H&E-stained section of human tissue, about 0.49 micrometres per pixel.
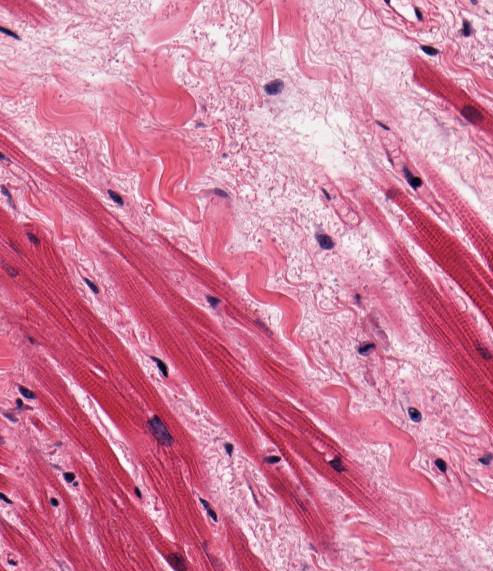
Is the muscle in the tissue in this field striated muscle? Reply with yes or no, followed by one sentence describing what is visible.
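Yes. Striated muscle fibres fill the lower left of the field and also form a strip along the upper right edge.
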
